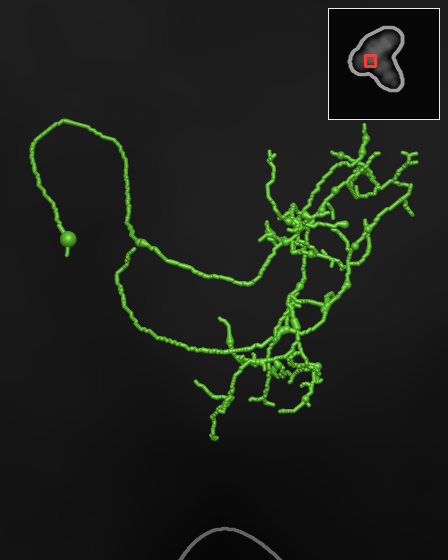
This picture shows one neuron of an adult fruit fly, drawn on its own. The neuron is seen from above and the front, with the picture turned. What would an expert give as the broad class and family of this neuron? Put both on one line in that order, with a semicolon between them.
central-brain intrinsic neuron; hemilineage LHl4_dorsal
